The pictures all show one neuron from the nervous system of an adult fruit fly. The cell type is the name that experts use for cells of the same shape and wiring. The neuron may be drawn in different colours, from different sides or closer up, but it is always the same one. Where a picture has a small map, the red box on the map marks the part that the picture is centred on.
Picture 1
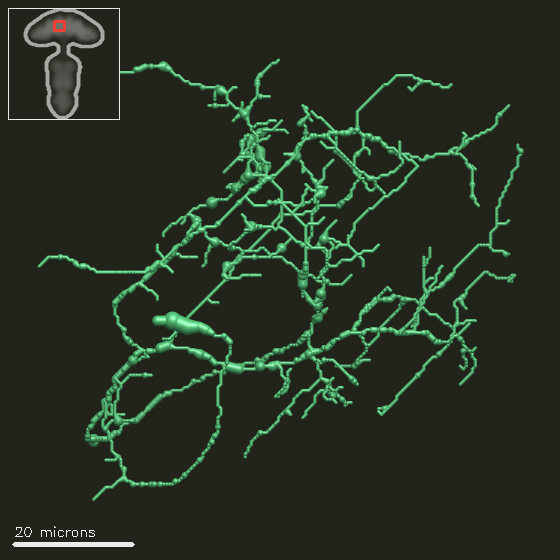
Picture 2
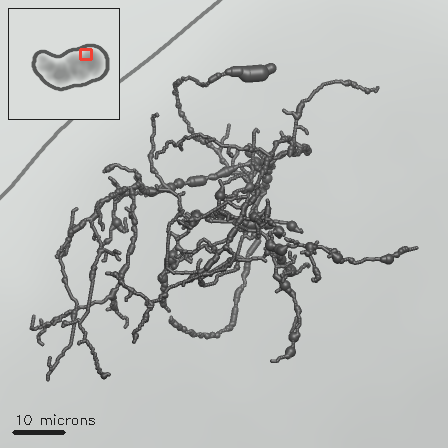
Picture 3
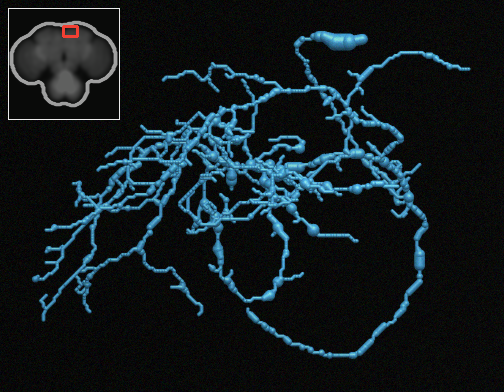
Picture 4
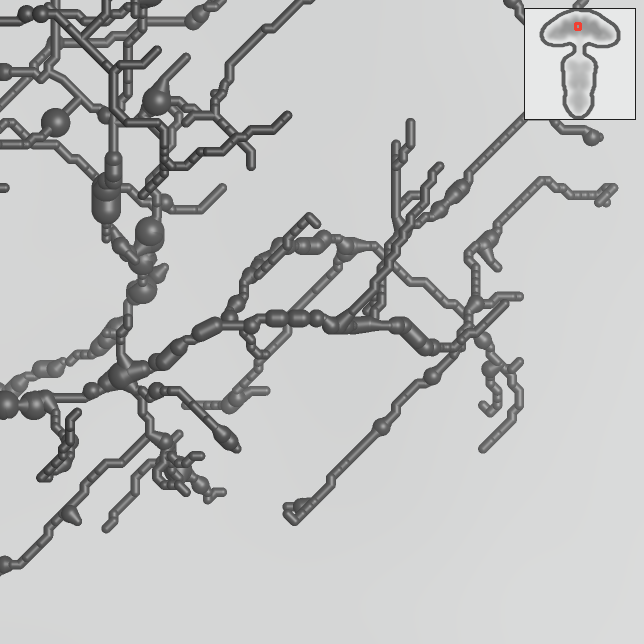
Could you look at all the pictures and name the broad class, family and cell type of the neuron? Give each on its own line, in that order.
central-brain intrinsic neuron
hemilineage SMPpd1
SMP347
